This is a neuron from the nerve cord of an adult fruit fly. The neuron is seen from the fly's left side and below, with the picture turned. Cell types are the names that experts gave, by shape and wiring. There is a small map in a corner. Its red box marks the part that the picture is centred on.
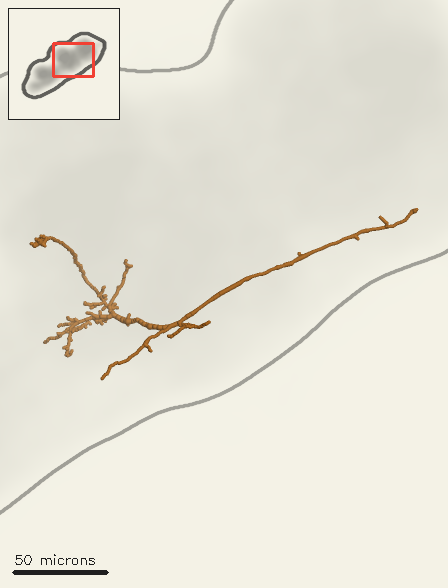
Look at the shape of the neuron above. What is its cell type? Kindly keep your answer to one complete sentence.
This neuron is assigned to the cell type IN06A011.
